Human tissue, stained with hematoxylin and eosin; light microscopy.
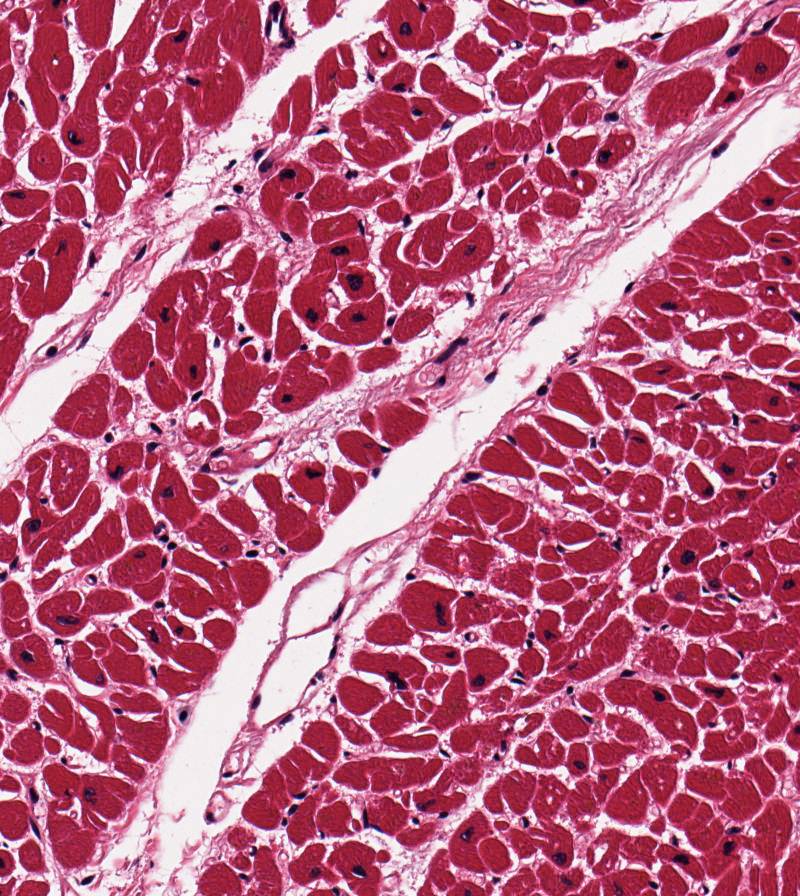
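Left ventricle of the heart. Cardiac muscle, cut mostly in cross-section, is split into bundles by clefts running diagonally from lower left to upper right. Fibre profiles are irregular, rounded to angular and sometimes branched, with deep red cytoplasm; any nucleus shown is single and central. Small, dark, elongated nuclei occupy the narrow spaces between fibres.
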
